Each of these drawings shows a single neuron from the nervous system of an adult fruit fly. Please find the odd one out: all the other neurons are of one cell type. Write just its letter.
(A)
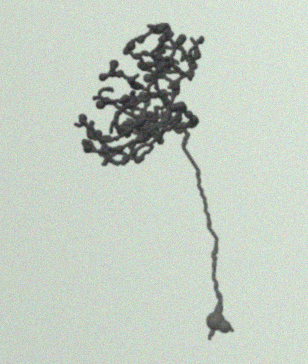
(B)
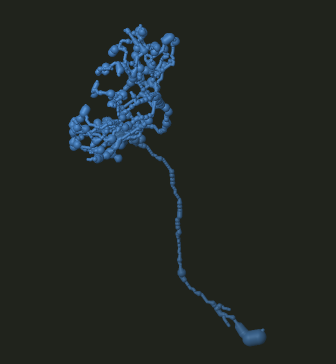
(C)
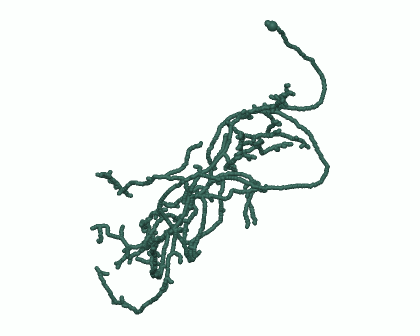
C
